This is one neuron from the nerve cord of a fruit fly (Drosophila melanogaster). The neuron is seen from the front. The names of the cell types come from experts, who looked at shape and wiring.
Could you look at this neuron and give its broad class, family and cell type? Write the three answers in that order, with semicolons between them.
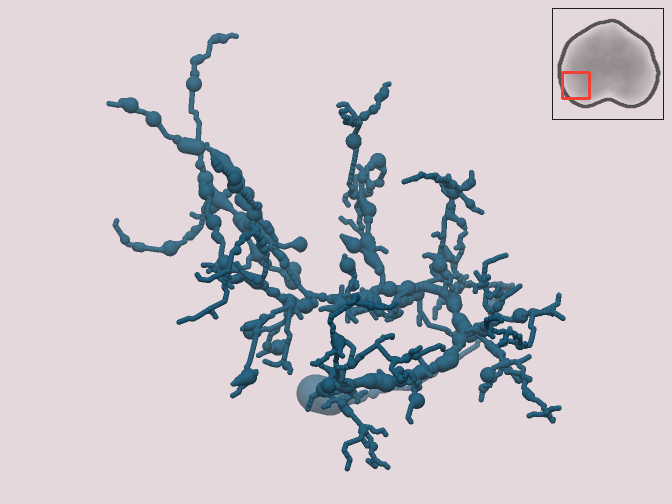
nerve-cord intrinsic neuron; hemilineage 20A.22A; IN20A.22A065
